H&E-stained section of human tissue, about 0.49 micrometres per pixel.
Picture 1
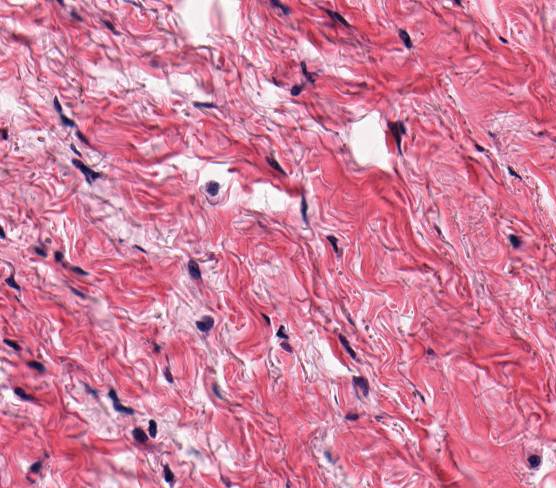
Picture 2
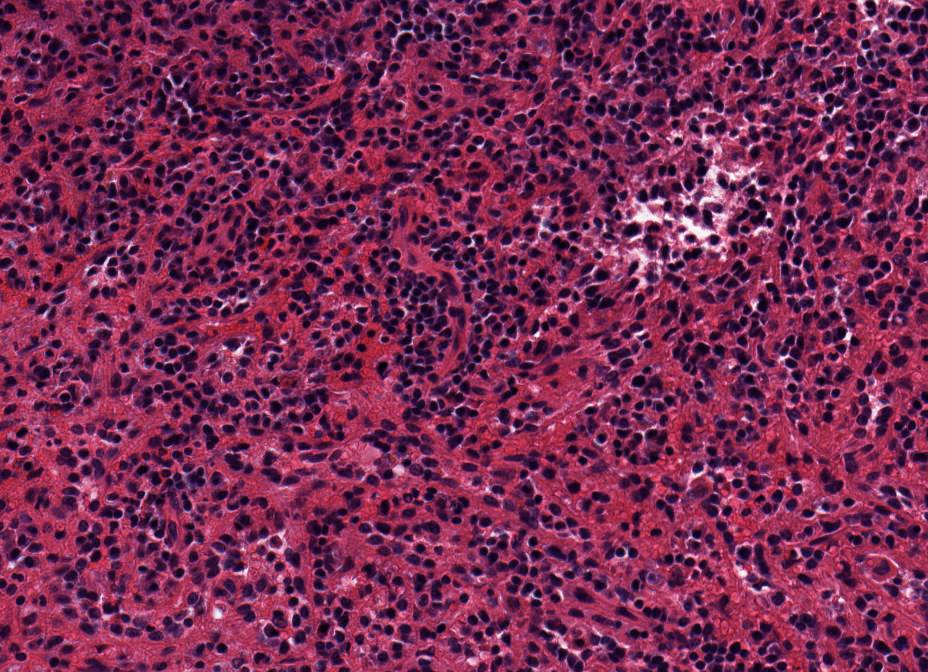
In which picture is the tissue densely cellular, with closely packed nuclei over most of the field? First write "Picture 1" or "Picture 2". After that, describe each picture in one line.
Picture 2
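Picture 1: Cells are sparse, and collagen occupies most of the field.
Picture 2: Closely packed cells fill the whole field as a diffuse sheet with no glands, lobules or other organised units.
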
